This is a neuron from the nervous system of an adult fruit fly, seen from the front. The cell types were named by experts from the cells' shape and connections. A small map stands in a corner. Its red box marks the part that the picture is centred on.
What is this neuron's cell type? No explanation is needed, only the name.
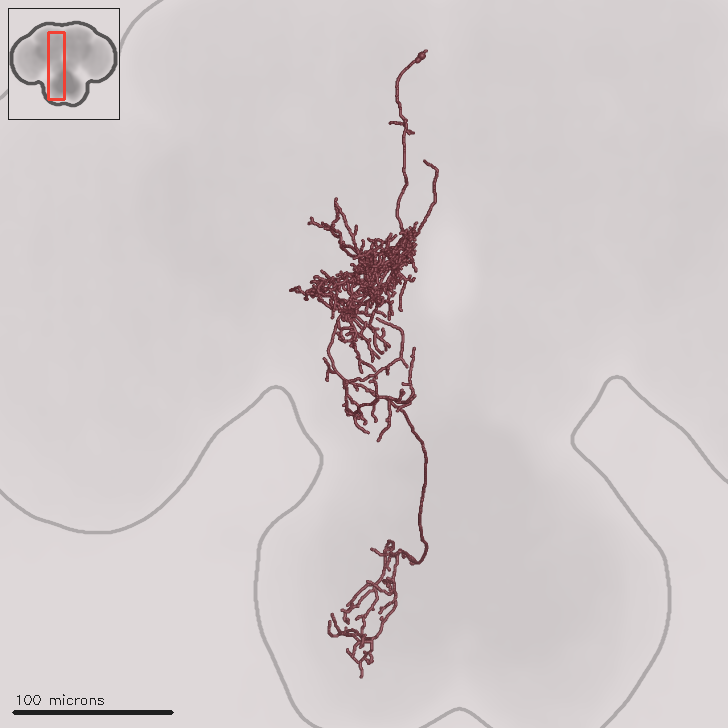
DNp56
